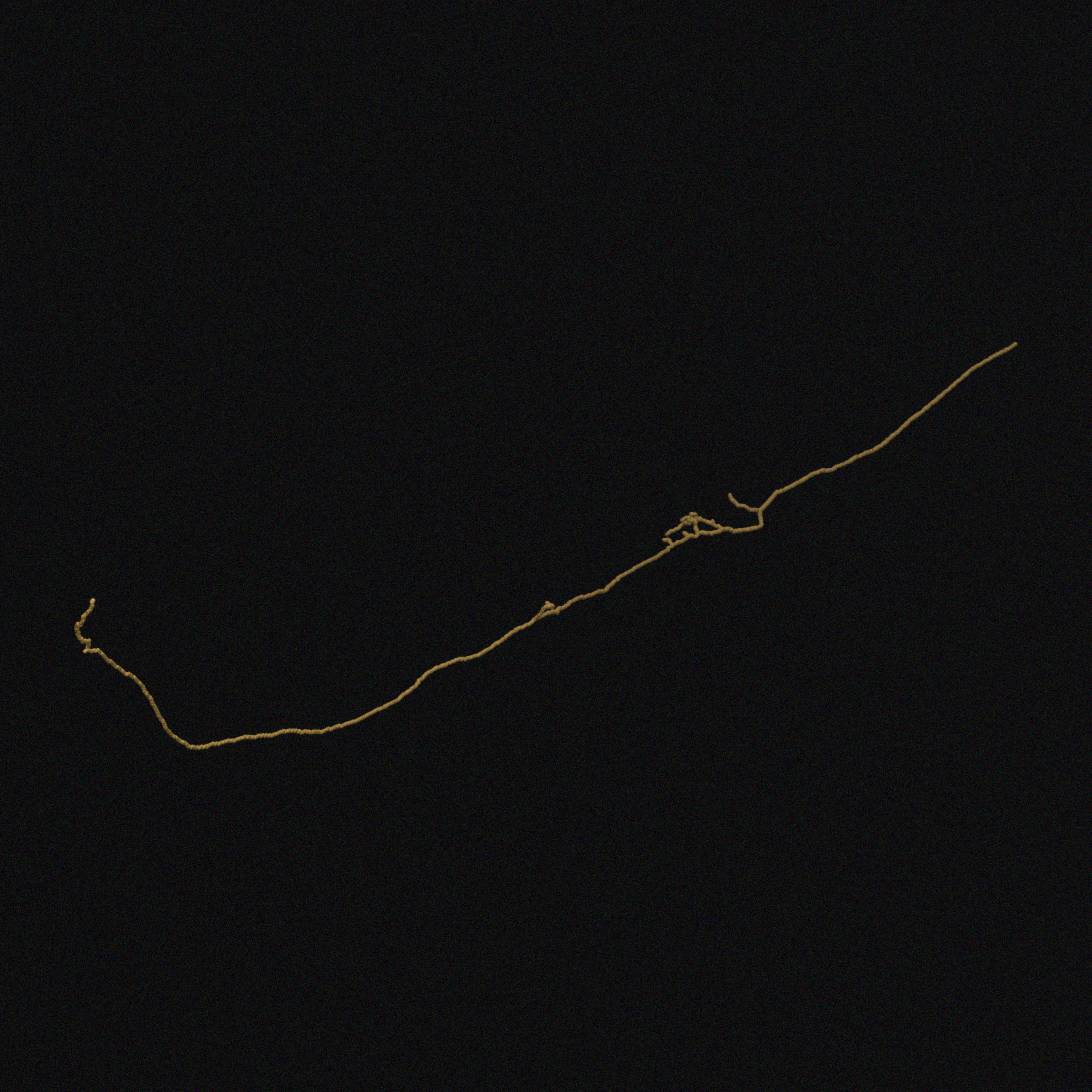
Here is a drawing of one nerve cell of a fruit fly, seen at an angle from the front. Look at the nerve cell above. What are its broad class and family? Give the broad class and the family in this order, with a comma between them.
sensory neuron ascending to the brain, class mechanosensory proprioceptive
